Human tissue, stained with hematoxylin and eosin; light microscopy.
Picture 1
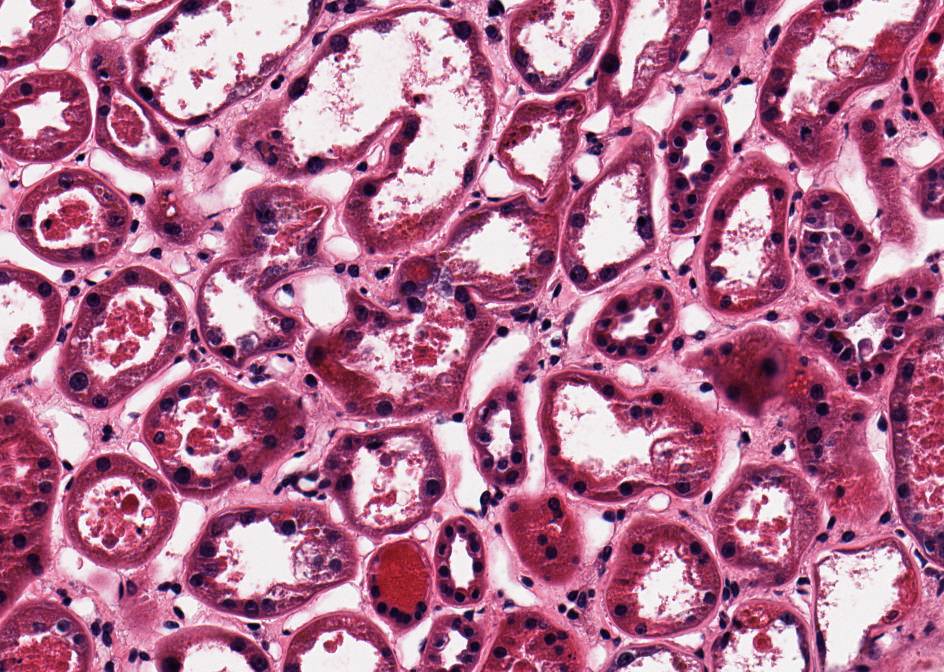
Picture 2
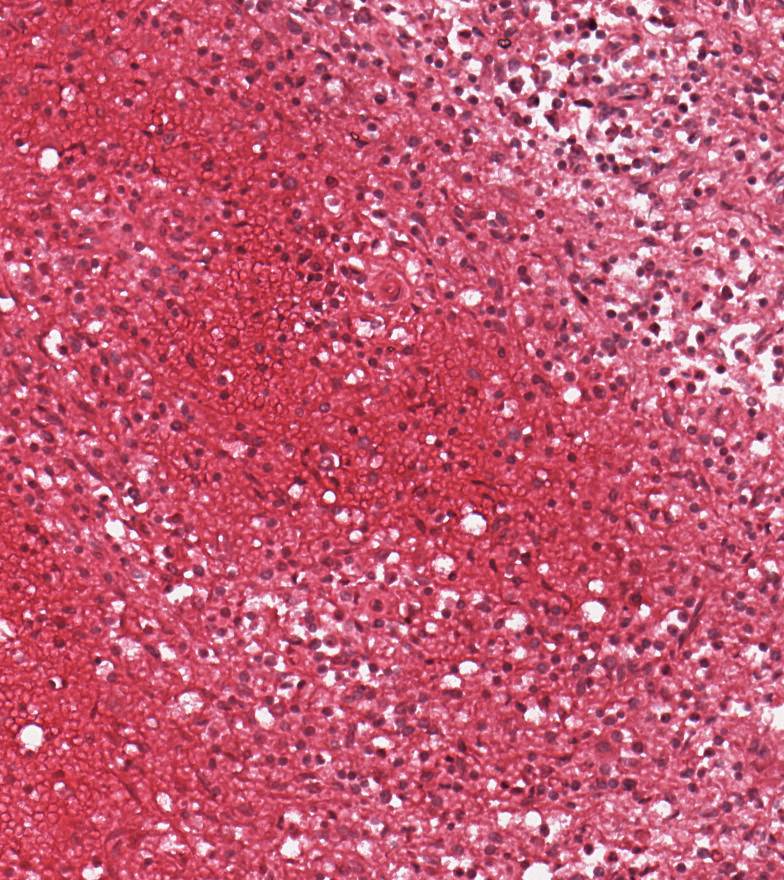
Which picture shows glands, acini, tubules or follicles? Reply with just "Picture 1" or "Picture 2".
Picture 1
